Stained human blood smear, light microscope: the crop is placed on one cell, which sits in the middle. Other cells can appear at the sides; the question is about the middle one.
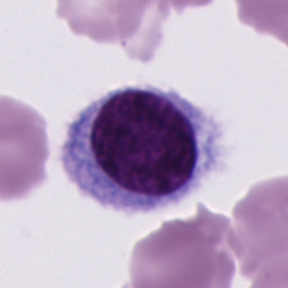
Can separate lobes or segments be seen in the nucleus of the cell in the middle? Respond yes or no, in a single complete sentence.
No, its nucleus is undivided, compact and round, oval or kidney-shaped.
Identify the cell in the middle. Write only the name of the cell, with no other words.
hairy cell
